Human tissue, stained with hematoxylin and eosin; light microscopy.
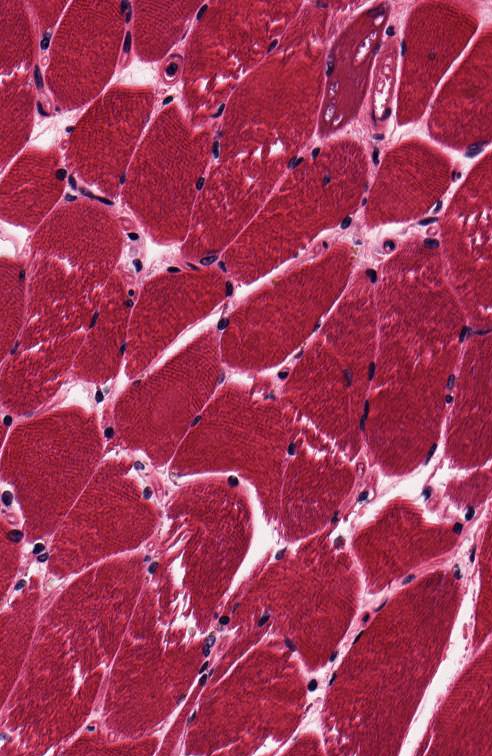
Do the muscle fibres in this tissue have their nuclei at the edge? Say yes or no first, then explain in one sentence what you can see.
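Yes. The dark, flattened nuclei lie at the edges of the muscle fibres, just under their surface.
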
